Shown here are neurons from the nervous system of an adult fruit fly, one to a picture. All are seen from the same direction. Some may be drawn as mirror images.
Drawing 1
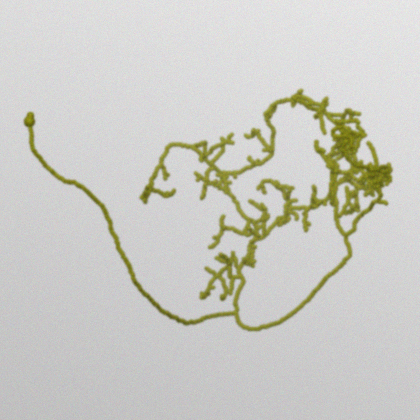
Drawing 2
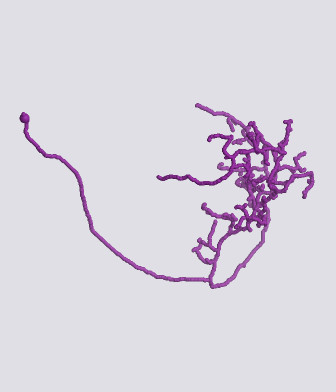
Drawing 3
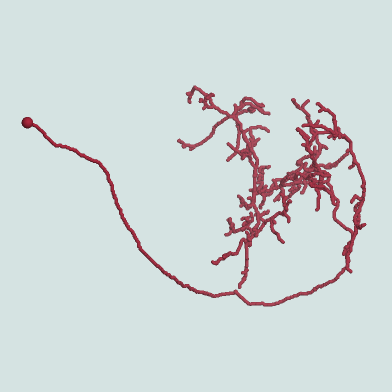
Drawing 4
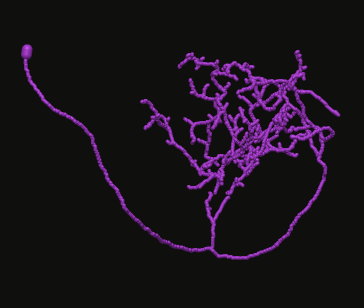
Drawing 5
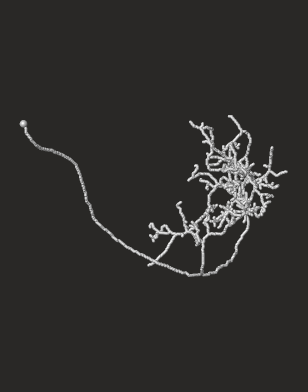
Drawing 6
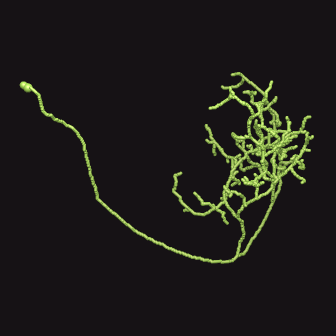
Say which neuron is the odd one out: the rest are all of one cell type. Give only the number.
1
